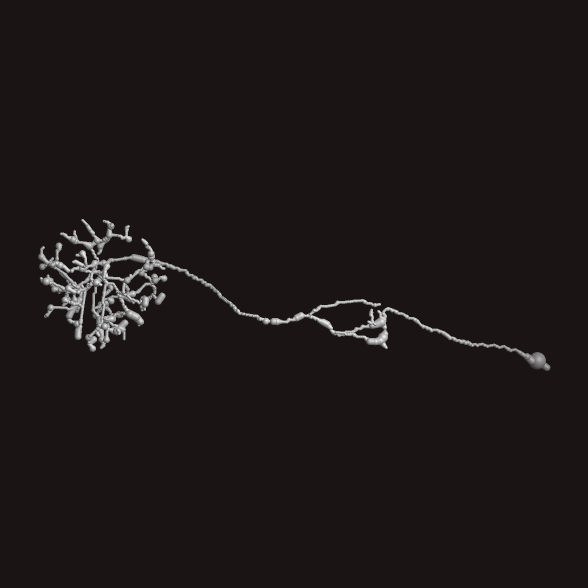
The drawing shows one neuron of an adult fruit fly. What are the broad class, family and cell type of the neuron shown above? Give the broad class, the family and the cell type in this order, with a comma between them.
central-brain intrinsic neuron, hemilineage EBa1, ER3m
